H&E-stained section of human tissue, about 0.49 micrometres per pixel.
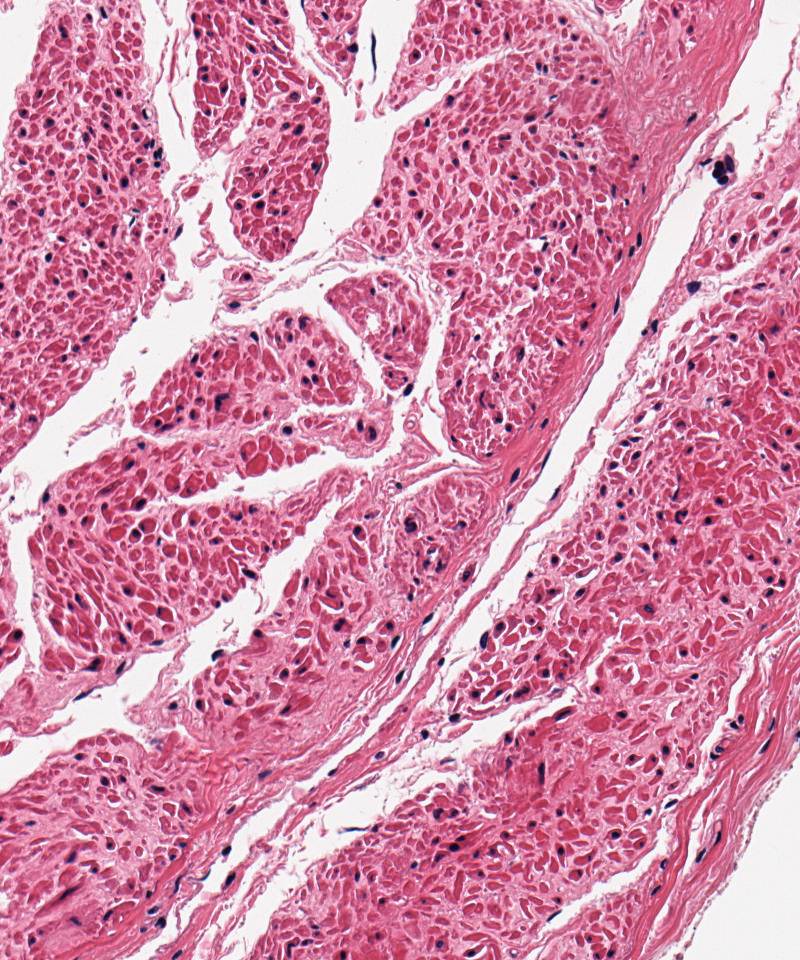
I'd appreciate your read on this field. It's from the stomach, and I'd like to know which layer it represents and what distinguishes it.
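Shown here is smooth muscle. Its nuclei are small, dark and round to oval in cross-section, and many sit in the centre of their cell profile. The cytoplasm stains a deep eosinophilic pink-red.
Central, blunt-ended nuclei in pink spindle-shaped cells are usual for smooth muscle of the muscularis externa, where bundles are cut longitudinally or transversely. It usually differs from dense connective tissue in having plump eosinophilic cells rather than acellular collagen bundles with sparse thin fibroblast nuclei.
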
